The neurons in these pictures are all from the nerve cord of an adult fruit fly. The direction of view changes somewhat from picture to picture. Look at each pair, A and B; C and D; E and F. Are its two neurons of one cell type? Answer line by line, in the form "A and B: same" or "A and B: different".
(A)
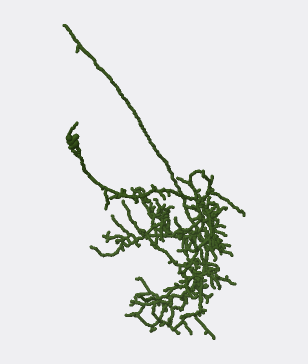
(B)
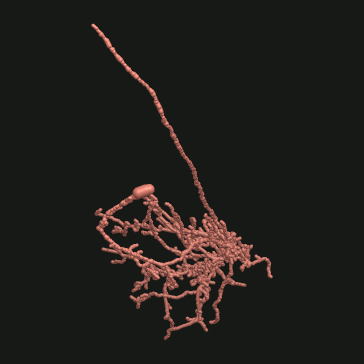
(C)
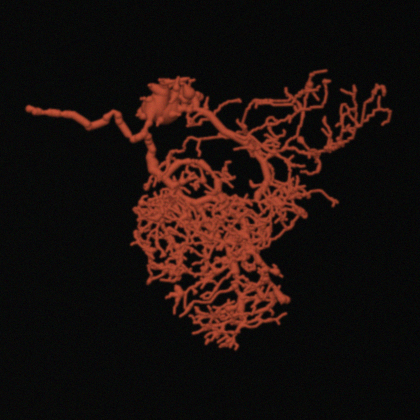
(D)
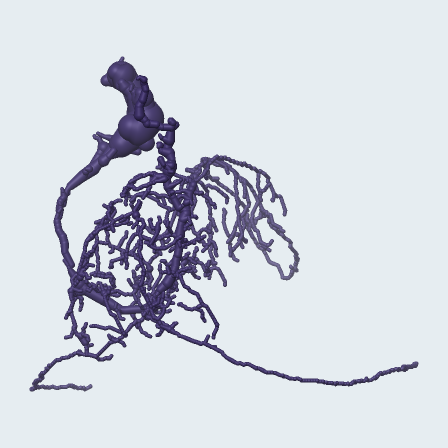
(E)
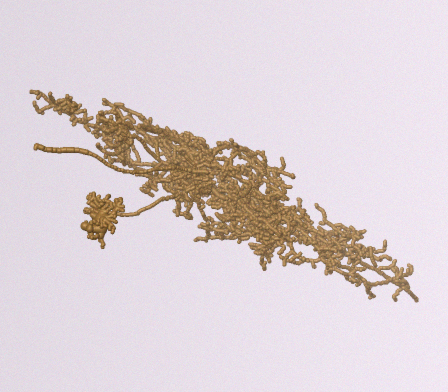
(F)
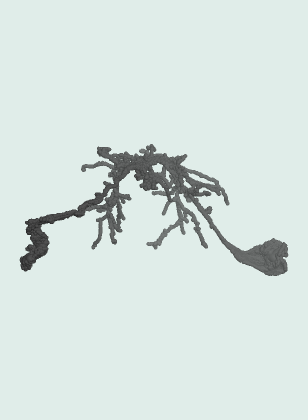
A and B: same
C and D: same
E and F: different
